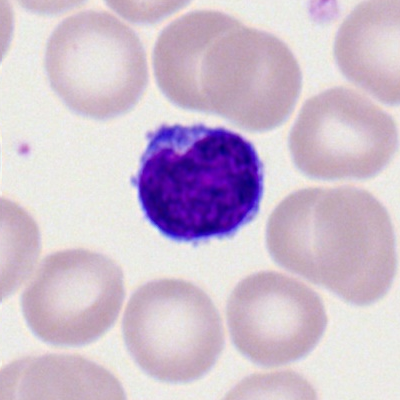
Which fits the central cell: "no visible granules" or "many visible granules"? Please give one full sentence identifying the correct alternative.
What its cytoplasm shows is an absence of visible granules.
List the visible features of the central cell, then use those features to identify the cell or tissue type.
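Notice how the nucleus fills almost the whole cell, with a small notch at its upper left edge. Its chromatin is dark purple and coarsely clumped. The cell edge is slightly ragged, with tiny projections. We call this cell a lymphocyte.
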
